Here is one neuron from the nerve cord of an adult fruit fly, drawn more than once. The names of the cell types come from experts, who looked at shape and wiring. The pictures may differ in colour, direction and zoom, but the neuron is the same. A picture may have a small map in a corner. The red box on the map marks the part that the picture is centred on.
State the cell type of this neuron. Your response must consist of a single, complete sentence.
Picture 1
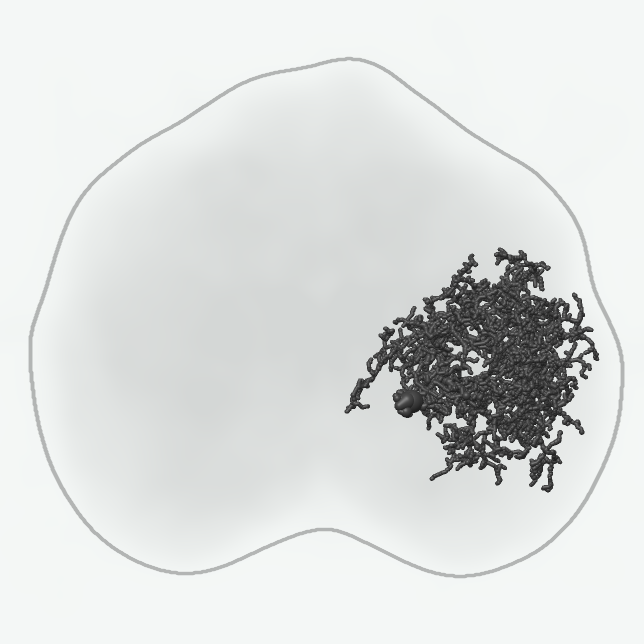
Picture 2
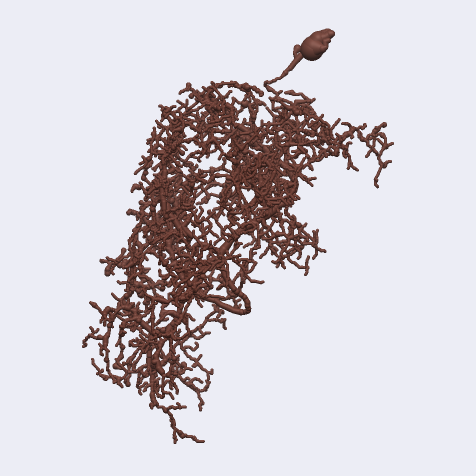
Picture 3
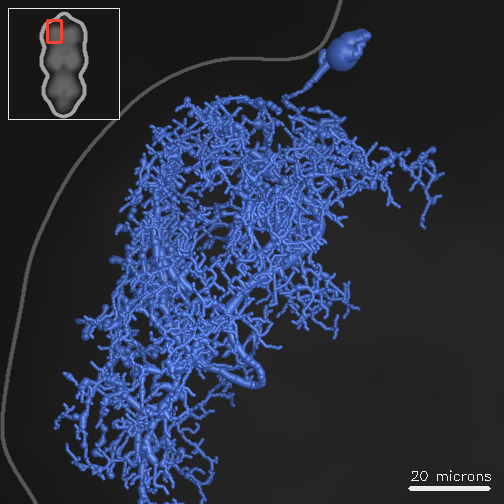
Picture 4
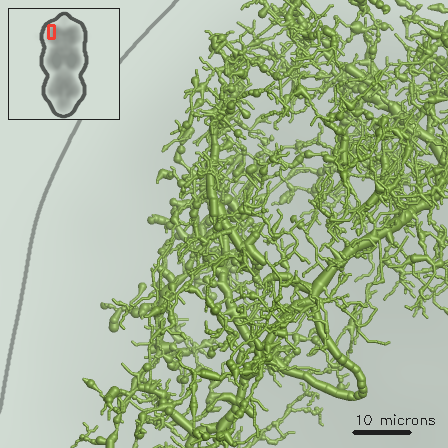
This neuron is an instance of the cell type IN08A005.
